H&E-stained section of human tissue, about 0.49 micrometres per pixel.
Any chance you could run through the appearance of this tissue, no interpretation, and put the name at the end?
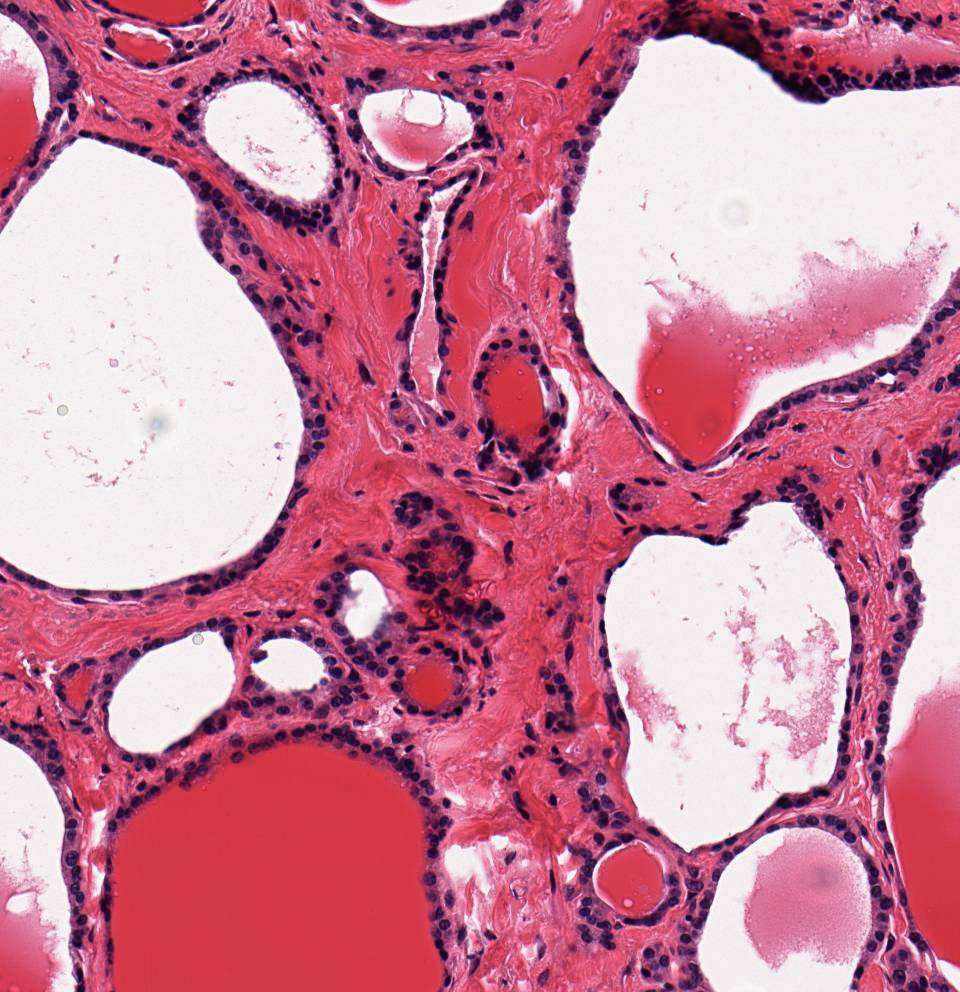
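Each follicle has a single lining layer of flattened to low cuboidal cells, their small, round, darkly stained nuclei in an even row. Pink fibrous stroma lies between follicles, broadest centrally, where a small, tight nest of crowded dark nuclei shows no clear lumen. It's thyroid.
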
